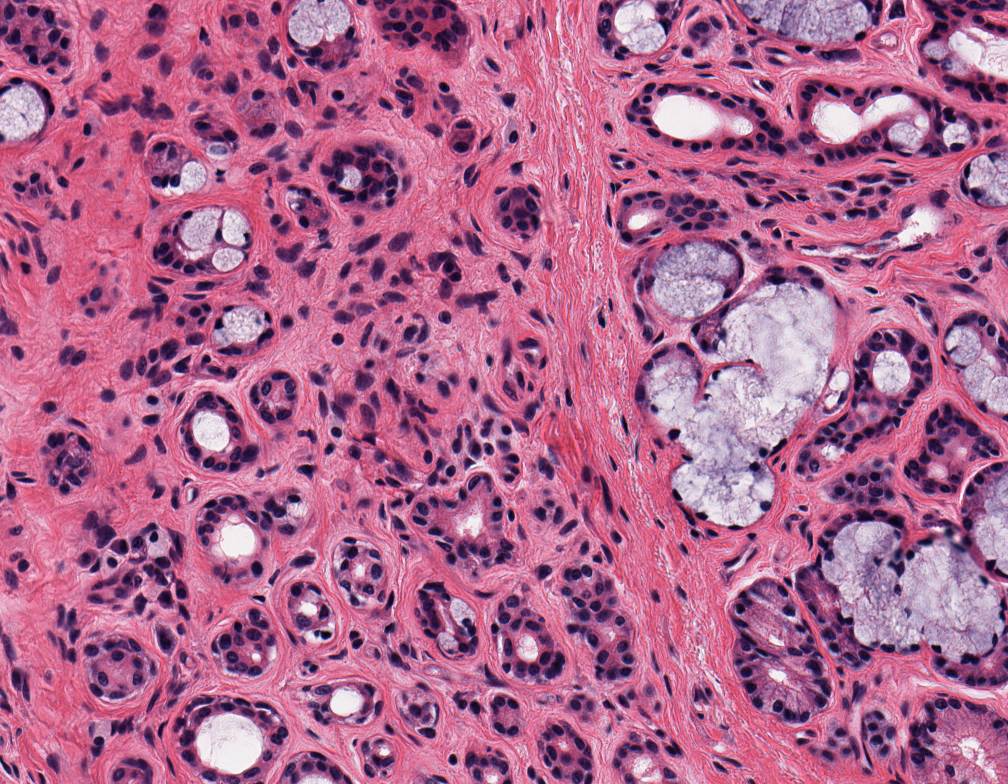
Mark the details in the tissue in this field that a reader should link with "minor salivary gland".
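Name: minor salivary gland.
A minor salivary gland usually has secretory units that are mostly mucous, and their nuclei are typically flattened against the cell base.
Fits: right of the band, the acini hold pale grey-blue, finely bubbly mucinous cytoplasm, and the largest mucin-filled units lie in the right half. Fits: nuclei in these mucous acini are flattened and pressed to the base of the cells. Differs from that mucous pattern: cells lining the small units on the left have dark ovoid nuclei and scant pink cytoplasm.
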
